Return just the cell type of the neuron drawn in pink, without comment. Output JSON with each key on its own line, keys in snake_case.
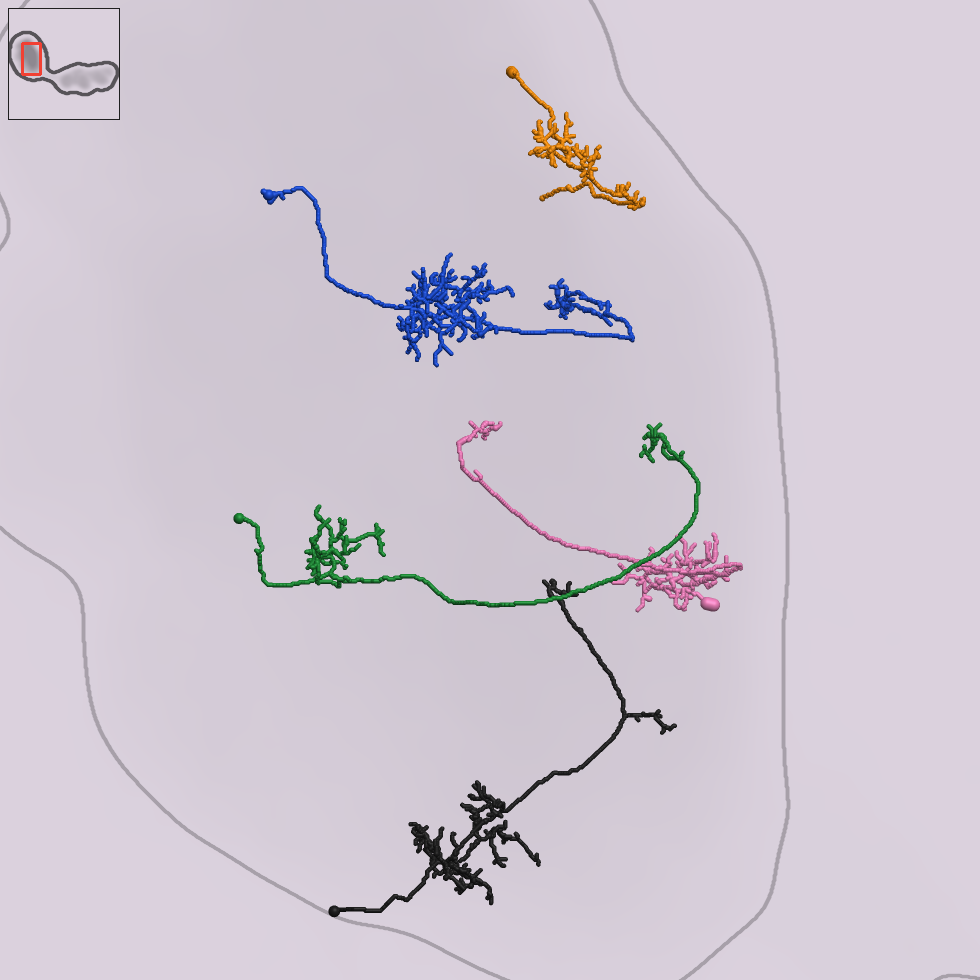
{
 "cell_type": "Tm5c"
}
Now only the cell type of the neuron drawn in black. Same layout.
{
 "cell_type": "TmY10"
}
